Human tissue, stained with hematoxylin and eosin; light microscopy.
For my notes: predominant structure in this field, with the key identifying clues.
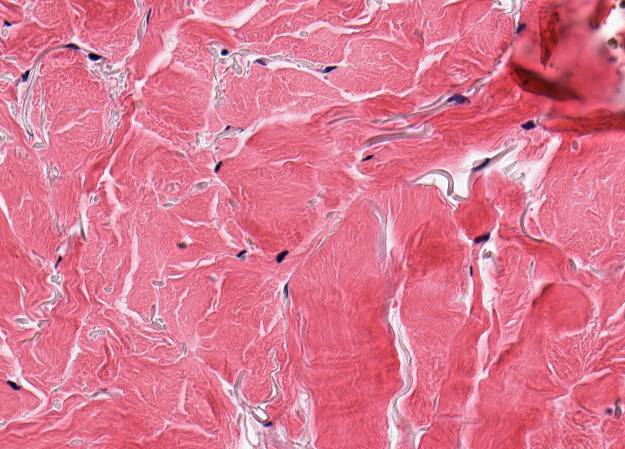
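Item one, the answer: dermis. Item two, the fibres: thick pink collagen bundles fill the whole field and run in many different directions.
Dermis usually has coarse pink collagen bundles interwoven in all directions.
Item three, the texture: each bundle shows a fine wavy fibrillar grain. Item four, the nuclei: only scattered ones, small, dark and thin or spindle-shaped.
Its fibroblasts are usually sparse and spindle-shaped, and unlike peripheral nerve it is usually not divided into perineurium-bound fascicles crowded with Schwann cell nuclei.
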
